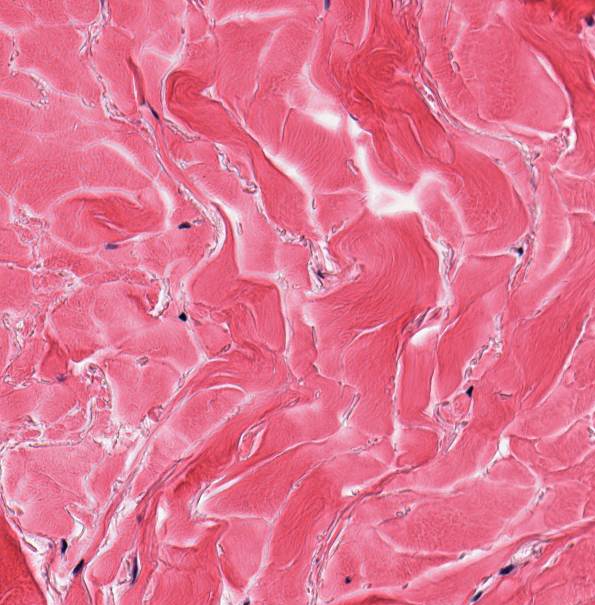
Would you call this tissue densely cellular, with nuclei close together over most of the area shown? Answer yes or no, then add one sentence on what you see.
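No. Nuclei are few and widely scattered across the field.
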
